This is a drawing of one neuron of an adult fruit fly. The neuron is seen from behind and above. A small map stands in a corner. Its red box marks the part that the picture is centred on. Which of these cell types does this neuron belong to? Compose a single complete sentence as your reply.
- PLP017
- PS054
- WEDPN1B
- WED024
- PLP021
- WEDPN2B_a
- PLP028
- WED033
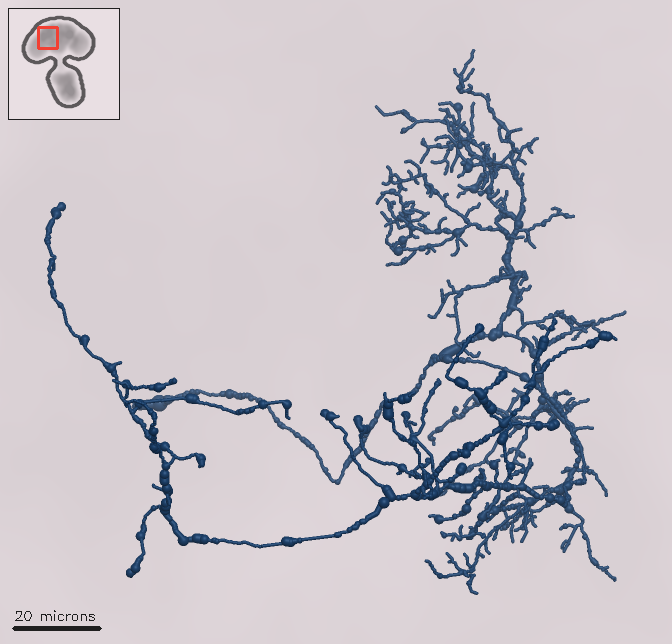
This neuron has been assigned cell type PLP021.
